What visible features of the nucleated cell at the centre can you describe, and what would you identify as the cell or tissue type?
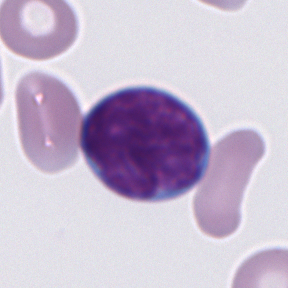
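The nucleus is round to slightly oval and shows no lobes. What can be seen of the cytoplasm is pale blue, with no granules in it. No vacuoles appear anywhere in the cell. This is a typical lymphocyte.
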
